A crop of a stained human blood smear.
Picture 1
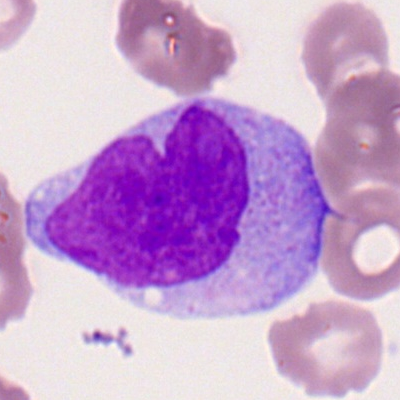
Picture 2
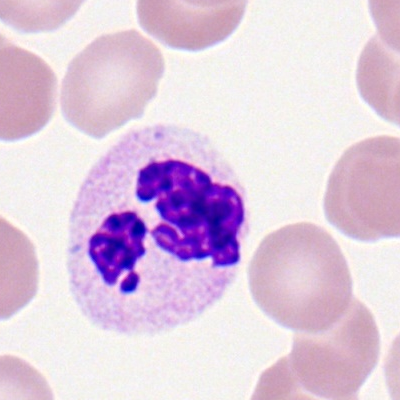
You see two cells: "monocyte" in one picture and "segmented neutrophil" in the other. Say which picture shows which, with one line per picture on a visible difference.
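Picture 1 is a monocyte. A small round clear vacuole lies in the cytoplasm just below the nucleus.
Picture 2 is a segmented neutrophil. No vacuoles are seen in the cytoplasm.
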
